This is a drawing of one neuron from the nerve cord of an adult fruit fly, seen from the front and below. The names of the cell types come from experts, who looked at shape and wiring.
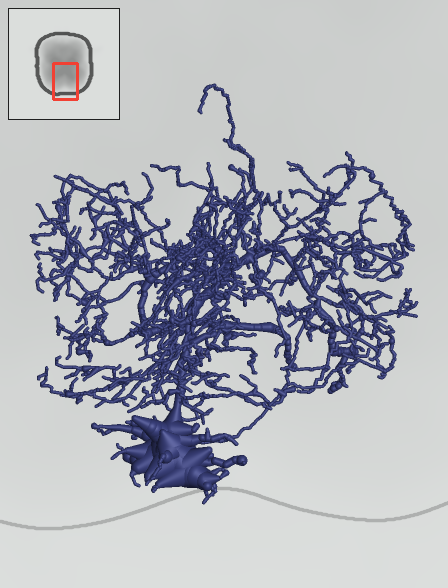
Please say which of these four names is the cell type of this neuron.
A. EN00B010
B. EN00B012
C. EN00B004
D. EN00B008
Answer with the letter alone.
C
